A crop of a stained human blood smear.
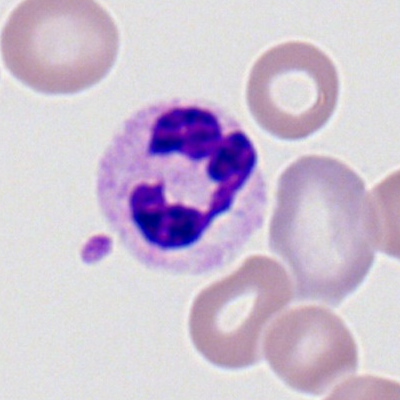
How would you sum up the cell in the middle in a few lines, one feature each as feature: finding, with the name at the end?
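Cell outline: round, smooth
Nuclear lobes: curve around pale central patch of cytoplasm
Nucleoli: none visible
Cytoplasmic granules: fine, pale lilac, scattered throughout
Name: segmented neutrophil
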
